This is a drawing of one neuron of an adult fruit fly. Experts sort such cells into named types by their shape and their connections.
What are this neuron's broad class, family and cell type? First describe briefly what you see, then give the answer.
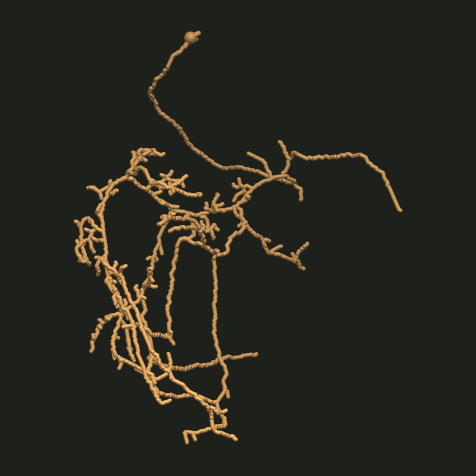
The cell body is at the top of the picture. Dozens of branch ends can be seen. It is a nerve-cord intrinsic neuron. Its family is hemilineage 20A.22A. It is of cell type IN20A.22A074.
